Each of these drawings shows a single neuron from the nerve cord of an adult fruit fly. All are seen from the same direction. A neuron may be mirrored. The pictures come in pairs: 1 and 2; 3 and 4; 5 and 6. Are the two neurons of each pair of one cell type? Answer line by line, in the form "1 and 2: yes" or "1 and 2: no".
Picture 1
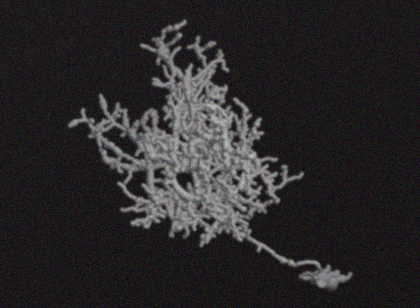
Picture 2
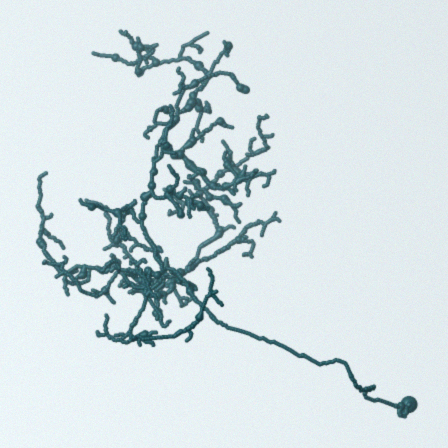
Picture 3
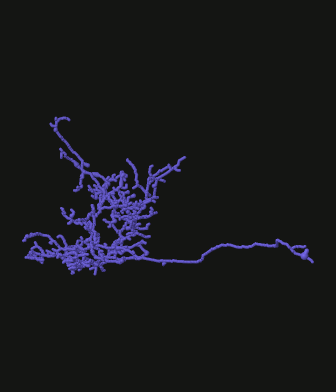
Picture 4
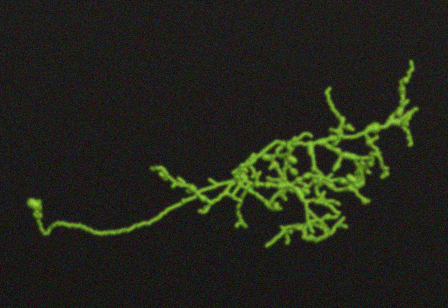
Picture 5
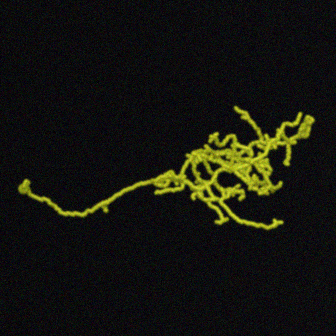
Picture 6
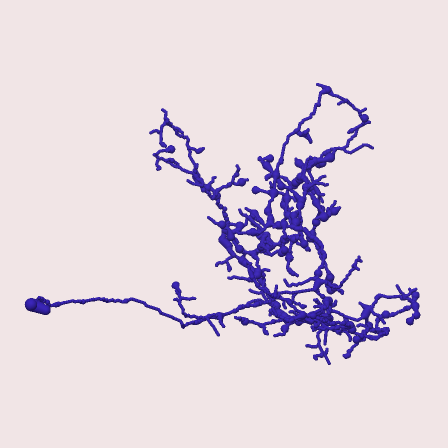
1 and 2: yes
3 and 4: yes
5 and 6: yes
